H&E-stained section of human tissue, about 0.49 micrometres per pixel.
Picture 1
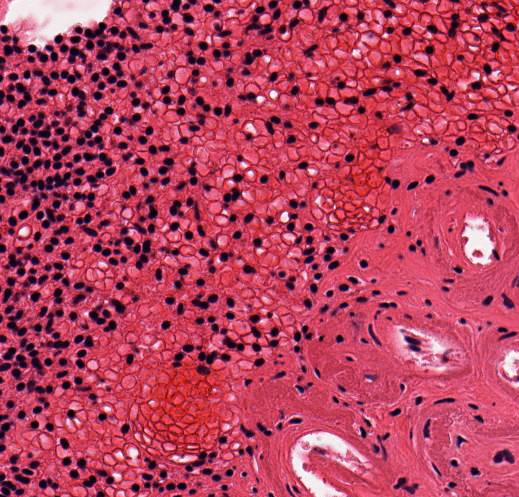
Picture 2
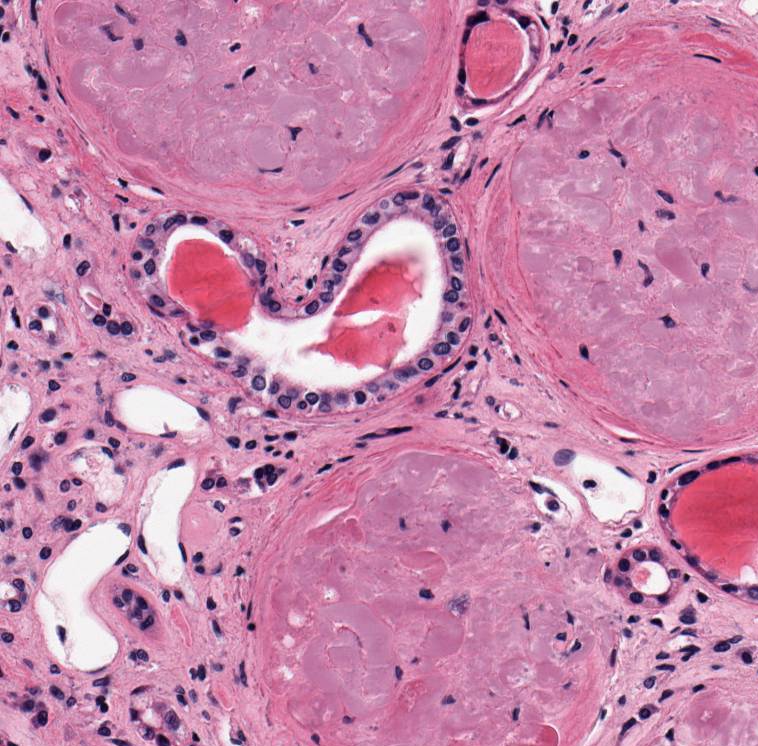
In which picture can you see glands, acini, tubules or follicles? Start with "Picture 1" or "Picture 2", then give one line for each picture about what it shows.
Picture 2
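Picture 1: The clear cells grow in a diffuse sheet without forming glands or lumens.
Picture 2: A curved tubule in the centre left is lined by a single layer of cuboidal cells with round dark nuclei.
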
